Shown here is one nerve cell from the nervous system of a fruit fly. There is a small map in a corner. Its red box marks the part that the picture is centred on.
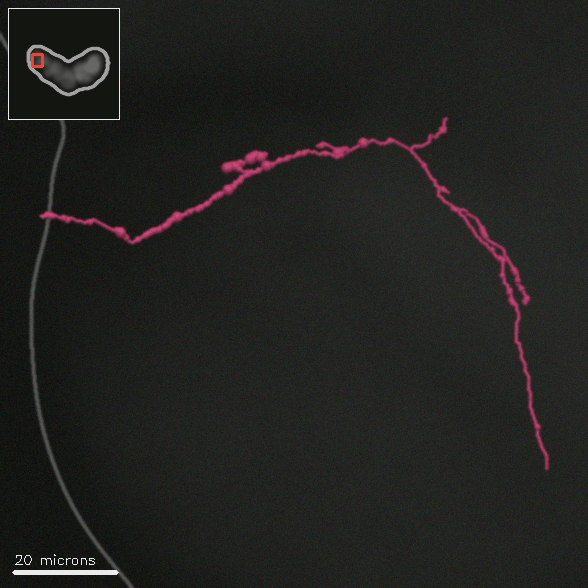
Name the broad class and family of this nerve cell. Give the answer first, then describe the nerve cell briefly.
It is a sensory neuron entering the nerve cord. Its family is called class mechanosensory tactile. The drawing shows no cell body. From left to right in the picture it spans about 100 microns. It has a dozen or fewer branch ends.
